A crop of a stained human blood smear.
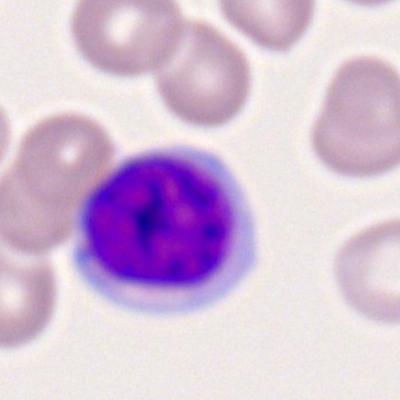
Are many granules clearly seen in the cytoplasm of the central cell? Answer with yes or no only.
No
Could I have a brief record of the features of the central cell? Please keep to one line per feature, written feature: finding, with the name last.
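Nucleus: fills most of the cell
Chromatin: dense and clumped, with darker patches
Cytoplasm colour: pale blue
Cytoplasm rim: narrow, widest along the lower edge
Name: lymphocyte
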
